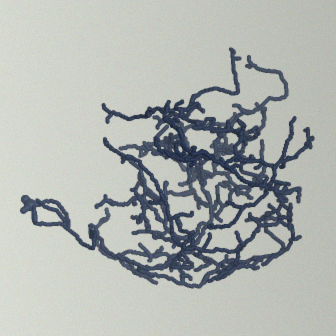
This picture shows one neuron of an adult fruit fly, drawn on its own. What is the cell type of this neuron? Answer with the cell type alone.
INXXX394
